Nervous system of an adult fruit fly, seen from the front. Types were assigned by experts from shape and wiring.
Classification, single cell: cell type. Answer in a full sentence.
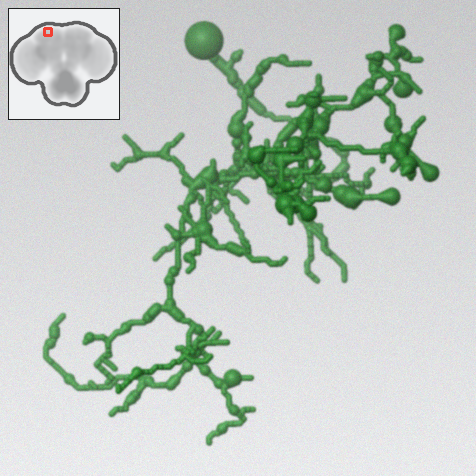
The cell type is CB1035.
